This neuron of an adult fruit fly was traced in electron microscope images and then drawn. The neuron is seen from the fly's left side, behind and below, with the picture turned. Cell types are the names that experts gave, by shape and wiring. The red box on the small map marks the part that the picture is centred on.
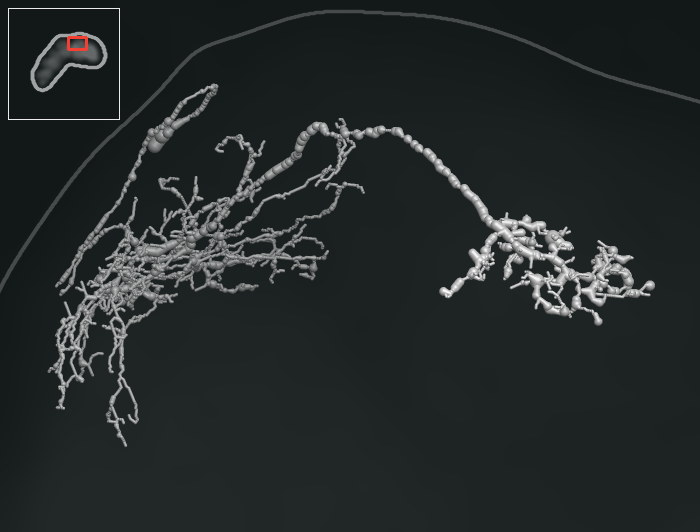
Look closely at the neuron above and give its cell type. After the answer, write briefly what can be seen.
The cell type is GNG582. This is a central-brain intrinsic neuron. The cell body is at the upper left of the picture. The picture shows more than a hundred branch ends.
